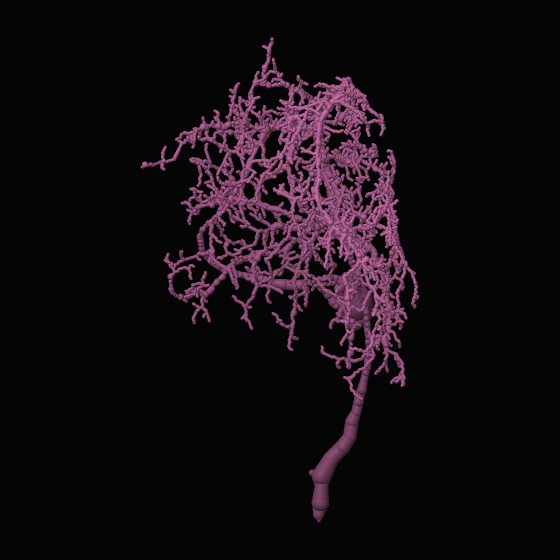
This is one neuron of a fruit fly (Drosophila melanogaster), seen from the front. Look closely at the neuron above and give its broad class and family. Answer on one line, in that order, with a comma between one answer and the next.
motor neuron of the nerve cord, hemilineage 20B.21B.22B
